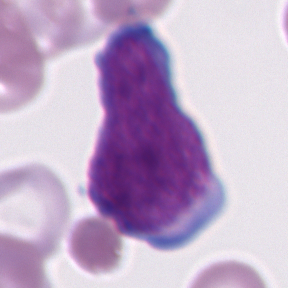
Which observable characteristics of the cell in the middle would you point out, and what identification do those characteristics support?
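Elongated in shape, the cell is narrower at its upper end and broader at its lower end. Its nucleus, a single unlobed mass stained deep purple, follows this elongated outline. No granules can be seen in the cytoplasm. The cell is a myeloblast.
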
